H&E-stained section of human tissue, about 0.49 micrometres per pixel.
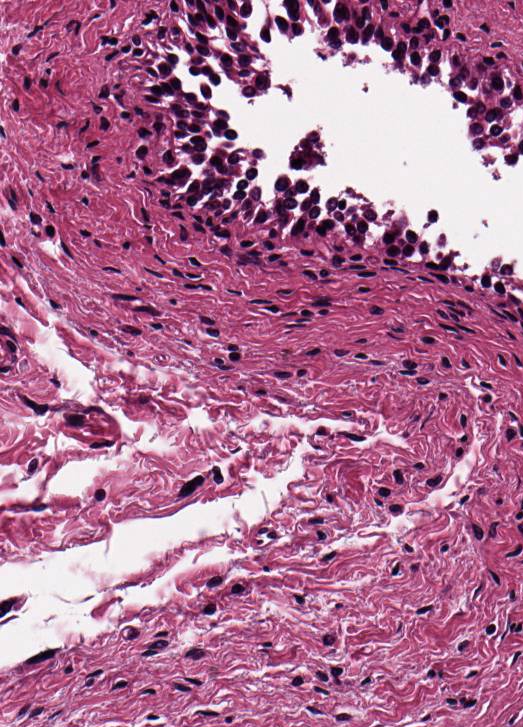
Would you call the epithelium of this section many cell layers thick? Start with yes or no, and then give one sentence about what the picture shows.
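Yes. The lining epithelium is several cell layers thick with crowded nuclei.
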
